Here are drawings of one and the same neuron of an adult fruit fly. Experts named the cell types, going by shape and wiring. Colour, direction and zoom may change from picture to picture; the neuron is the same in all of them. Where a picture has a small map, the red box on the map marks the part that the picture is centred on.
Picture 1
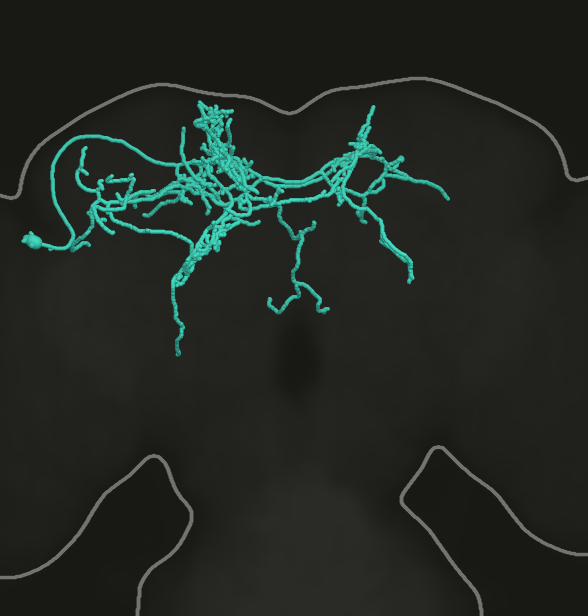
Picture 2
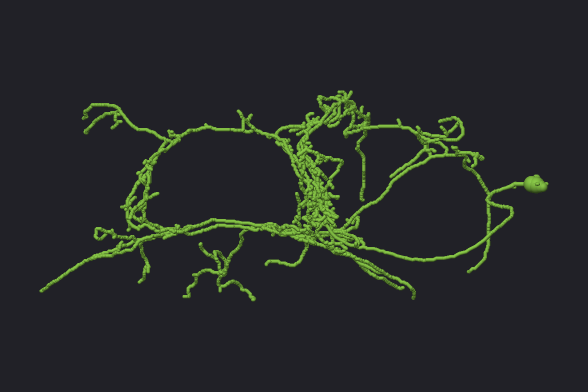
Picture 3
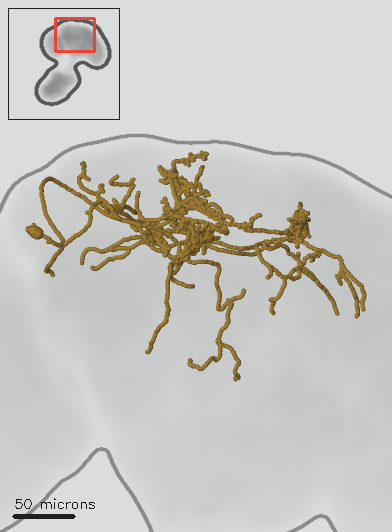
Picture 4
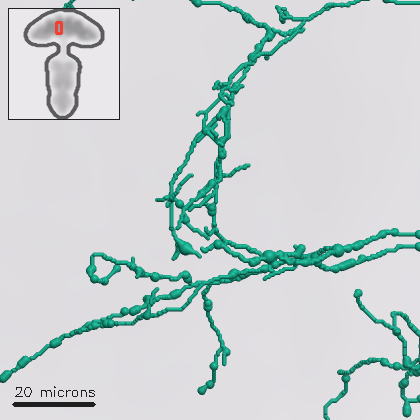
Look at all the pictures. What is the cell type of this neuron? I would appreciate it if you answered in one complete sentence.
Among cell types, the one for this neuron is DGI.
